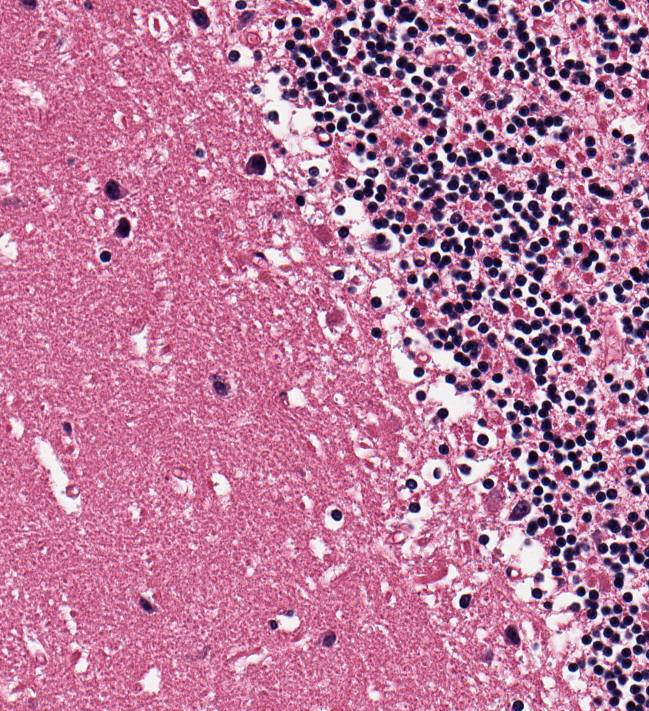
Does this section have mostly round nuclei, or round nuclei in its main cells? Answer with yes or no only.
Yes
